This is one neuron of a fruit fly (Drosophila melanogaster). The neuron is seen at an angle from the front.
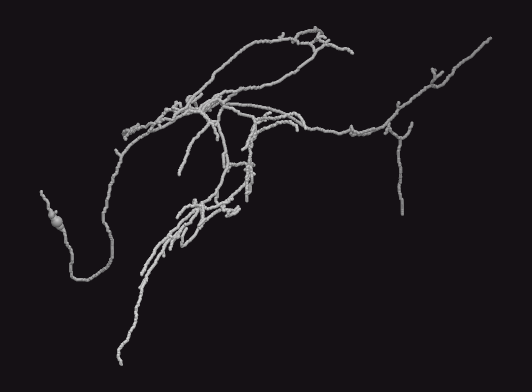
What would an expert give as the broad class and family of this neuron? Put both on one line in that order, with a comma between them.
nerve-cord intrinsic neuron, hemilineage 03B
